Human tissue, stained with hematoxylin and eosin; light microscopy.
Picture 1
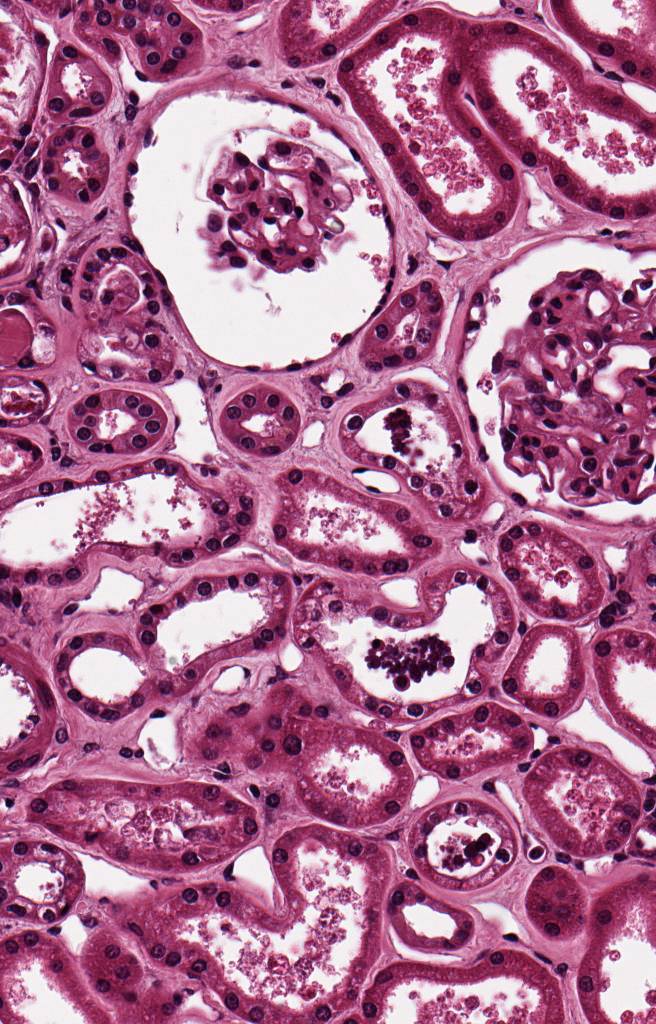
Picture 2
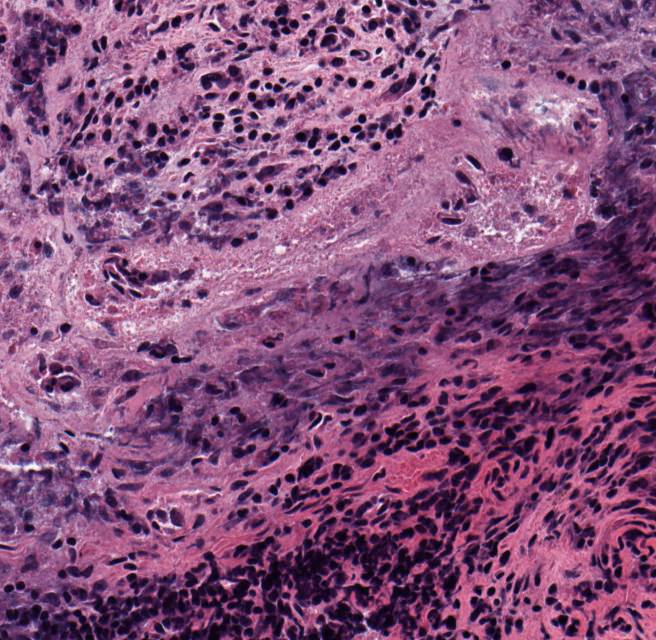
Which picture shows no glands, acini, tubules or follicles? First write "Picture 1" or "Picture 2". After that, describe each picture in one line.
Picture 2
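What picture 1 shows: The field is packed with tubules cut in round, oval and elongated profiles, with two glomeruli in the upper half.
What picture 2 shows: No glands or epithelial lining are present anywhere in the field.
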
